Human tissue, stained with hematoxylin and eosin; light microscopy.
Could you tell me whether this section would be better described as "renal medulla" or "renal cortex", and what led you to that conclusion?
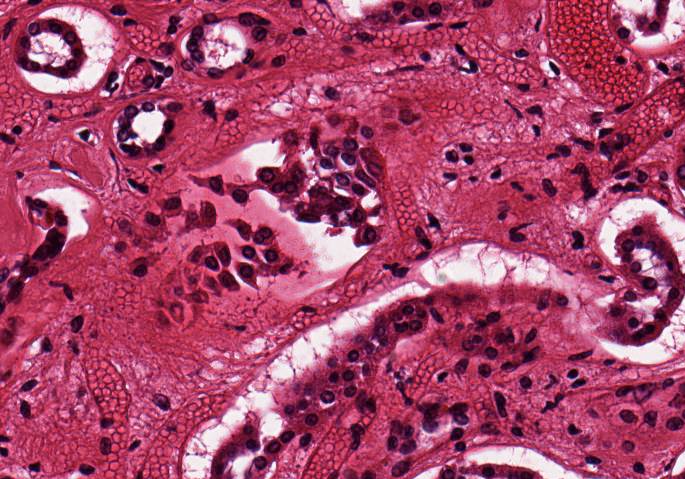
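It is renal medulla rather than renal cortex.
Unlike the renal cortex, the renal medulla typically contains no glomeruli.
The field shows scattered tubules, cut across and lengthwise, in a pink stroma. At upper left, small round tubules have a single layer of cuboidal cells around a clear lumen. At upper right, a wide vessel is filled with tightly packed red blood cells. Scattered elongated, spindle-shaped nuclei lie in the stroma between the tubules.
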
